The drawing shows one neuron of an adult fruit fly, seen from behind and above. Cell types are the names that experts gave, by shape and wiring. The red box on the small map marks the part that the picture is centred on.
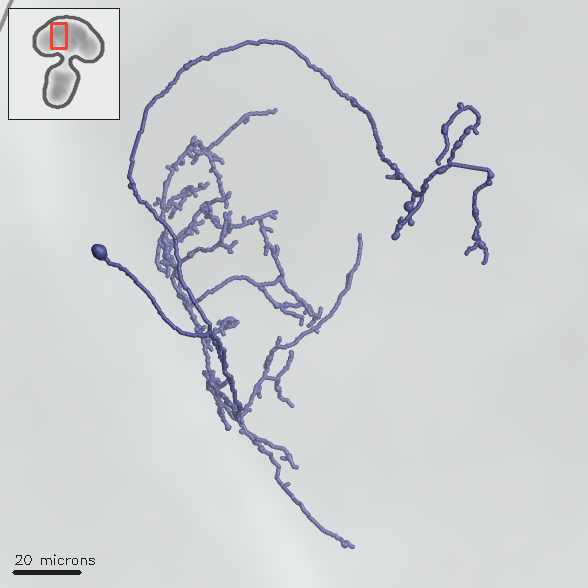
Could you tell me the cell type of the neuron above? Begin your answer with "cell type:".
cell type: CL252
